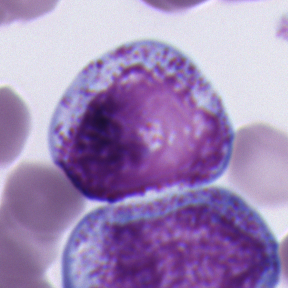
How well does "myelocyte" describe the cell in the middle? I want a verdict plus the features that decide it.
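The name myelocyte fits this cell. The granules decide it: they are fine and purple, scattered through the cytoplasm.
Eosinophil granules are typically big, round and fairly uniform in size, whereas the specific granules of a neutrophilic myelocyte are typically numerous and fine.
The nucleus fills most of the cell, and the cytoplasm is pale blue. The outline is rounded, flattened along the lower edge where a second nucleated cell touches it.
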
